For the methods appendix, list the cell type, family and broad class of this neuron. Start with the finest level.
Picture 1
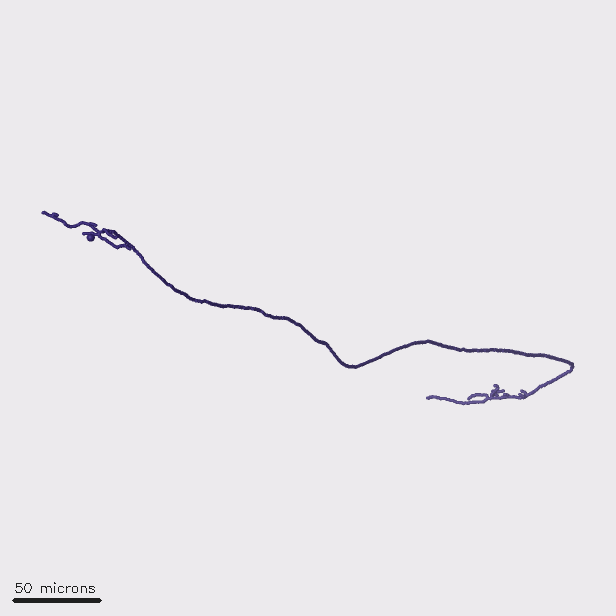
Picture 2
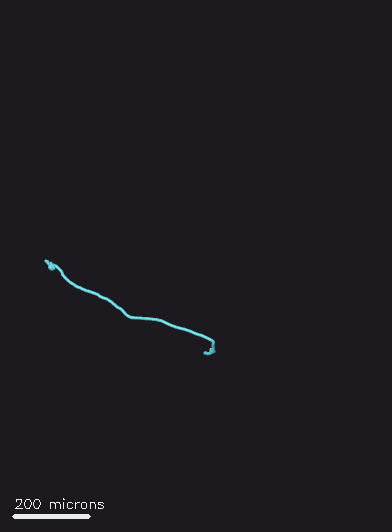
LgAG2; class gustatory; sensory neuron ascending to the brain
